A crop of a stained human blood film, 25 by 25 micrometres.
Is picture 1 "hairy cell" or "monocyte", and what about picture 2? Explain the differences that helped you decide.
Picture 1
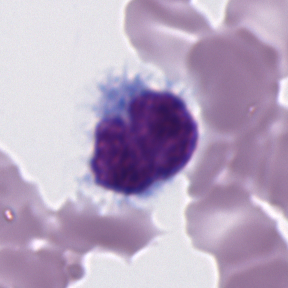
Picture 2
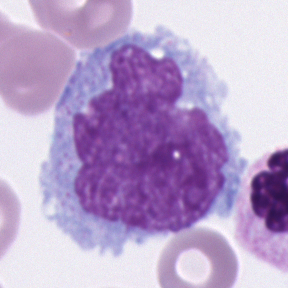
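The hairy cell is in picture 1 and the monocyte in picture 2. Nucleus: in the hairy cell a notch in the upper edge gives the nucleus a kidney-like shape, while the monocyte's nucleus is irregular and folded, with a lobe bulging upward at the top, measures about 17 by 14 micrometres and shows no distinct nucleoli.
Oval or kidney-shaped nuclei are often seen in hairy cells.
Surface: many fine hair-like projections extend from the hairy cell, whereas the monocyte's border is ragged and frayed; both outlines are ragged rather than smooth.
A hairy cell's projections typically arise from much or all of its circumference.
Cytoplasm and granules: no distinct granules are seen in the hairy cell, while the monocyte has a broad rim of pale grey-blue cytoplasm holding fine, dust-like pinkish-purple granules.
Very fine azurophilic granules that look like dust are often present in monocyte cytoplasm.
A cell with a dark, segmented nucleus lies at the right edge of picture 2.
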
